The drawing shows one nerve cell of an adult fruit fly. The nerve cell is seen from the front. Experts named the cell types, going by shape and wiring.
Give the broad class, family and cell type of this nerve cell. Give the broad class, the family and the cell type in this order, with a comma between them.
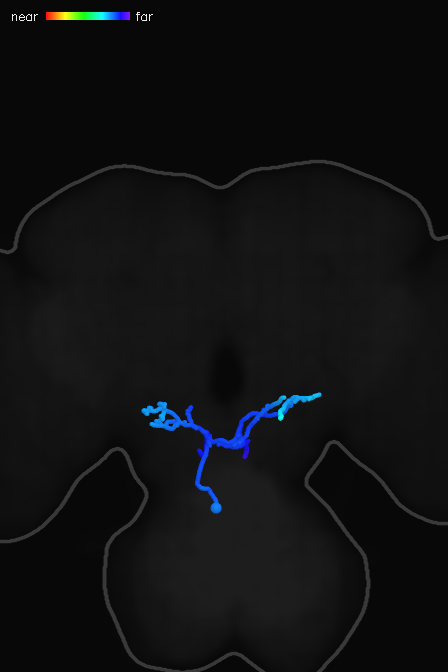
central-brain intrinsic neuron, hemilineage LB3, GNG326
